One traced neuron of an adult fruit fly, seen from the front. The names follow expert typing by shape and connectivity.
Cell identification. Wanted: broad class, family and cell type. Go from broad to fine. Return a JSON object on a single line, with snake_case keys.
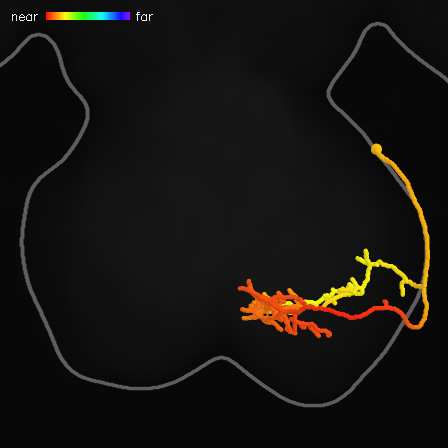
{"broad_class": "nerve-cord intrinsic neuron", "family": "hemilineage 19A", "cell_type": "IN19A082"}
